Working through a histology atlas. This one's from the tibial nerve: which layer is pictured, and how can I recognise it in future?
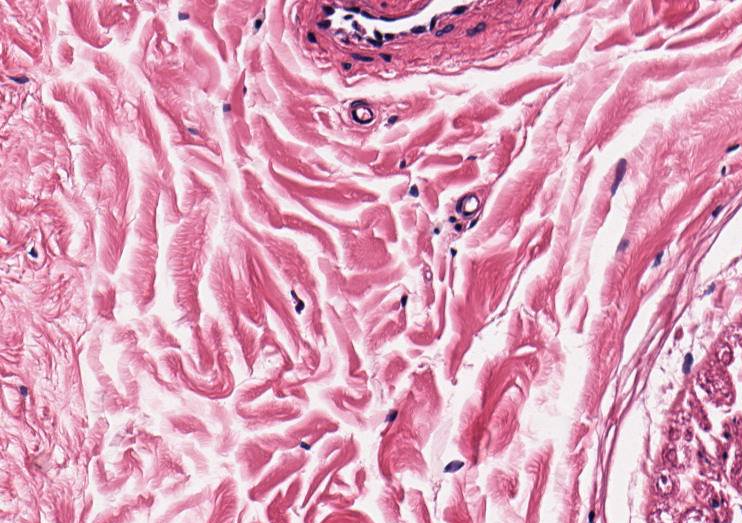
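Epineurium. Thick pink collagen bundles fill most of the field, interlacing and curving in many directions; cells sparse, a few small, dark, elongated nuclei between bundles.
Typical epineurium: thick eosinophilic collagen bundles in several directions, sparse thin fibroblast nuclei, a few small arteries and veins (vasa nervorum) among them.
Top centre: small vessel, layered wall, dark nuclei along slit-like lumen. Near centre: two tiny round capillary-sized vessel profiles with dark nuclei.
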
